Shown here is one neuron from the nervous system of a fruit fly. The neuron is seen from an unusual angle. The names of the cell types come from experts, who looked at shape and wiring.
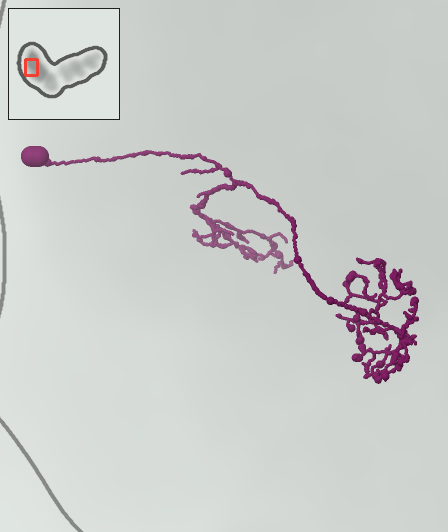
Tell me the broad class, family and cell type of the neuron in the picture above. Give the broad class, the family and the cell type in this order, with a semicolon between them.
central-brain intrinsic neuron; hemilineage EBa1; ER1_b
